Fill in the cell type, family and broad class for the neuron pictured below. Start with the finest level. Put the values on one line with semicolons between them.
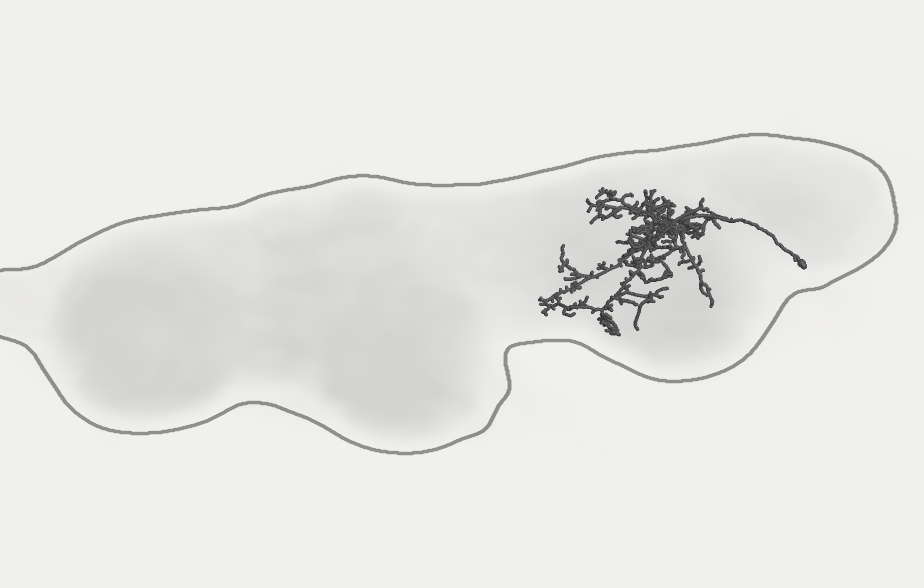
IN03A055; hemilineage 03A; nerve-cord intrinsic neuron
